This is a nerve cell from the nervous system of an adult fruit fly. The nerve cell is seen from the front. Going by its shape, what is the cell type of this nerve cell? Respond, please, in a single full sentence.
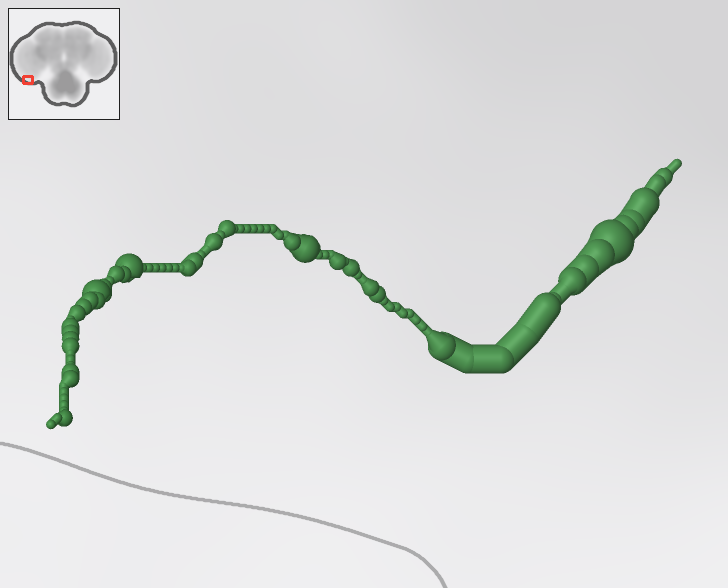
As its cell type, this nerve cell has R8p.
